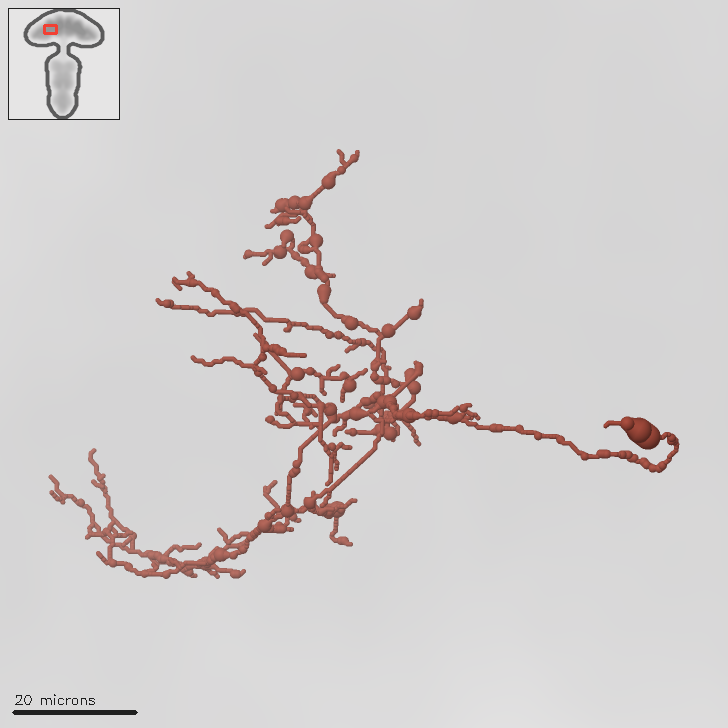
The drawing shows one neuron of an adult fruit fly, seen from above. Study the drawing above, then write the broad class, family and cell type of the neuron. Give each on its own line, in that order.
central-brain intrinsic neuron
hemilineage SLPpm1
LHPD4b1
